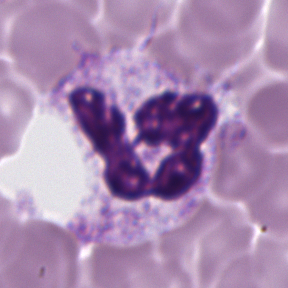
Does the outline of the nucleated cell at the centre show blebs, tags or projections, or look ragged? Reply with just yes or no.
Yes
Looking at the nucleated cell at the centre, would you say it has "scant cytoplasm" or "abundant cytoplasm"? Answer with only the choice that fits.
Abundant cytoplasm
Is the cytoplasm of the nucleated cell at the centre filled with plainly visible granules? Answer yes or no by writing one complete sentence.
Yes, granules are visible in large numbers in its cytoplasm.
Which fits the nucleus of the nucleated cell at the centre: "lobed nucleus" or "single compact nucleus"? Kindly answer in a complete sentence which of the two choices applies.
The cell's nucleus is segmented into two or more lobes.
